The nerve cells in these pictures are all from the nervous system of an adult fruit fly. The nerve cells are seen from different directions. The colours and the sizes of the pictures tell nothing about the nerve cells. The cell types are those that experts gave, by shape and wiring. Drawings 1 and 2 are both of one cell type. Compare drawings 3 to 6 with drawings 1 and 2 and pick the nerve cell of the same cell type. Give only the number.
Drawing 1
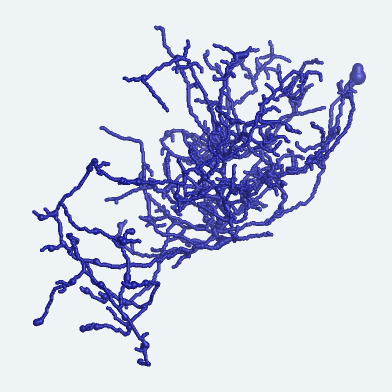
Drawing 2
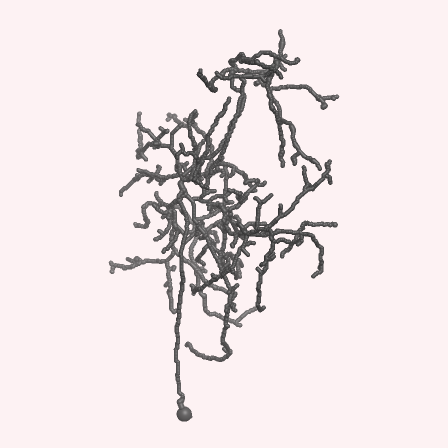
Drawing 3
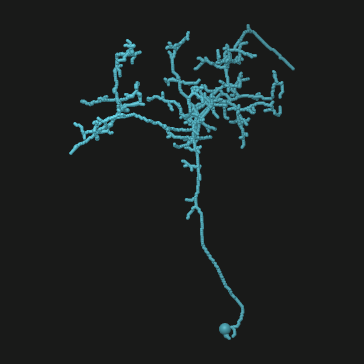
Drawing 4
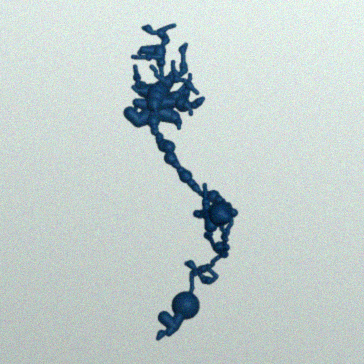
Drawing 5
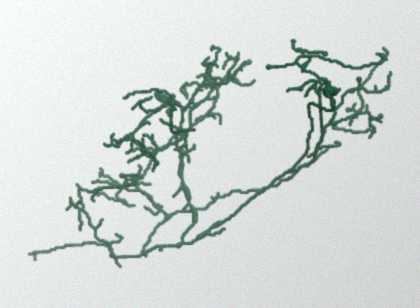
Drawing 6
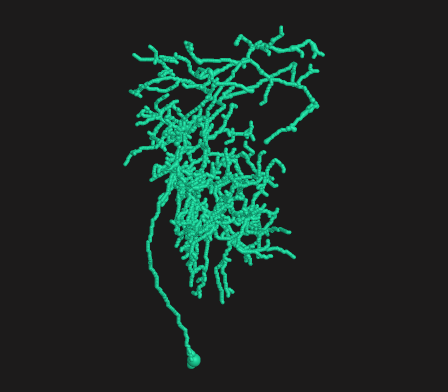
6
